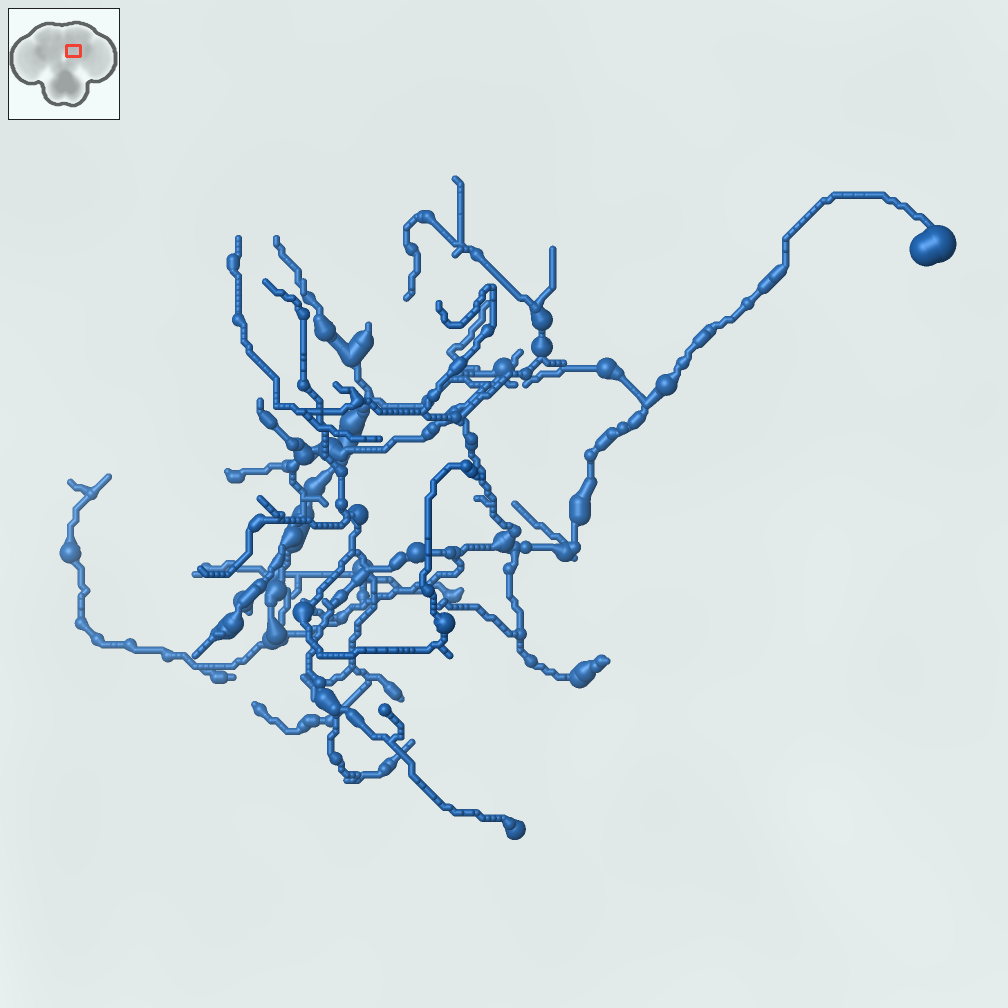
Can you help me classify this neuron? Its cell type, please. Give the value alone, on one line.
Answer: CB3007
